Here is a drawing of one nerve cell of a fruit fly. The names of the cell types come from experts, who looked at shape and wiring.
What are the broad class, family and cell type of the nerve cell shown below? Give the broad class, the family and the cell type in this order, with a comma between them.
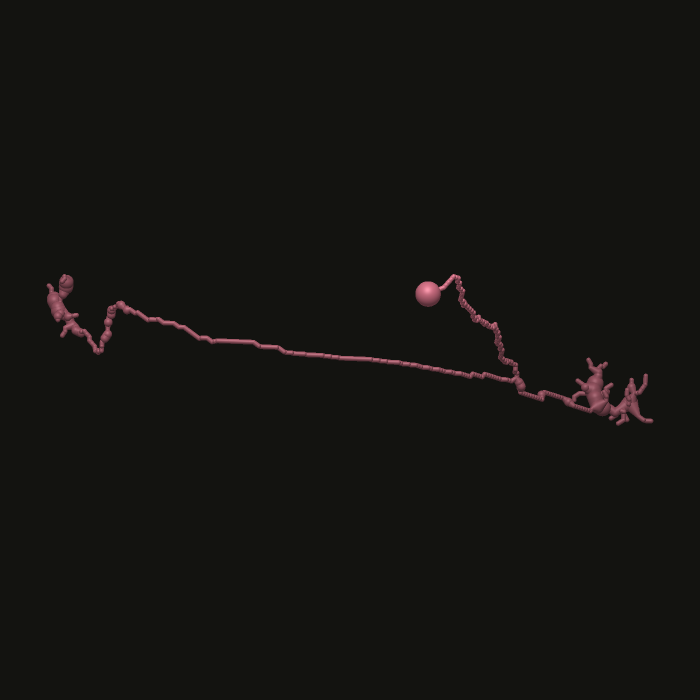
optic-lobe intrinsic neuron, T, T3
